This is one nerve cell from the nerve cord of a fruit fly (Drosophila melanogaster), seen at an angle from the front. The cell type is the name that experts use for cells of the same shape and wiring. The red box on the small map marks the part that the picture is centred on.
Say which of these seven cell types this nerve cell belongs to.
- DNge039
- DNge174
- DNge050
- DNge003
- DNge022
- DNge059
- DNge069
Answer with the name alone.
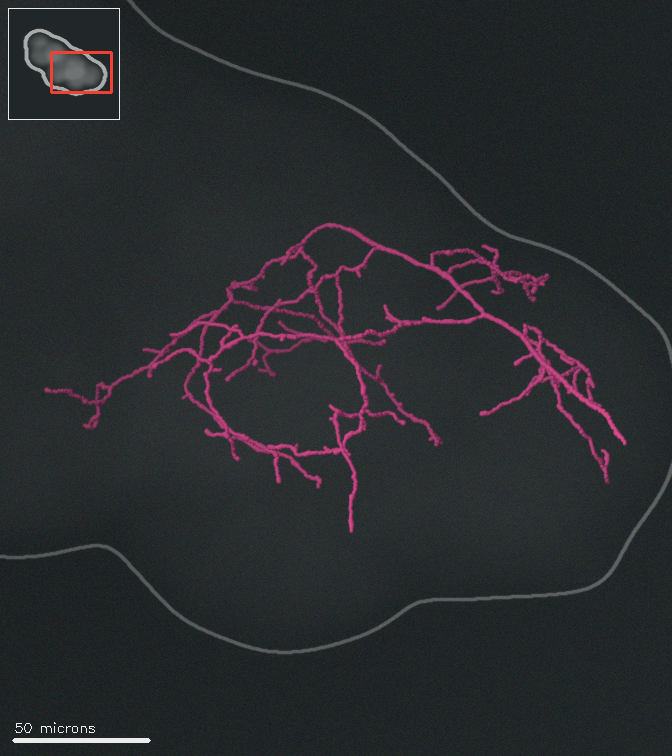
DNge003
